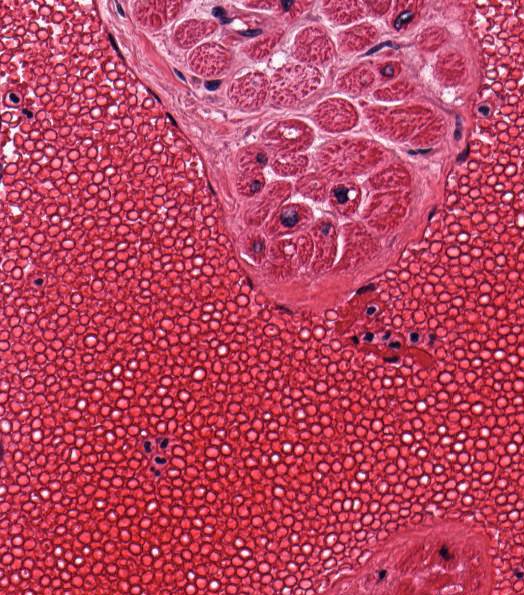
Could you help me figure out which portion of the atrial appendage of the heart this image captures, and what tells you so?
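This field shows blood in a vessel or clot. First point: closely packed red blood cells fill most of the field, appearing as round profiles, many with a pale centre. Second point: at the top, right of centre, a rounded bundle of tissue sits enclosed by a thin pink sheath.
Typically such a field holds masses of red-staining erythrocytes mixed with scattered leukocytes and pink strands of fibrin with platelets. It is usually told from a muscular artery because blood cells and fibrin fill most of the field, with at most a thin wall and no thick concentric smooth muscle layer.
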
